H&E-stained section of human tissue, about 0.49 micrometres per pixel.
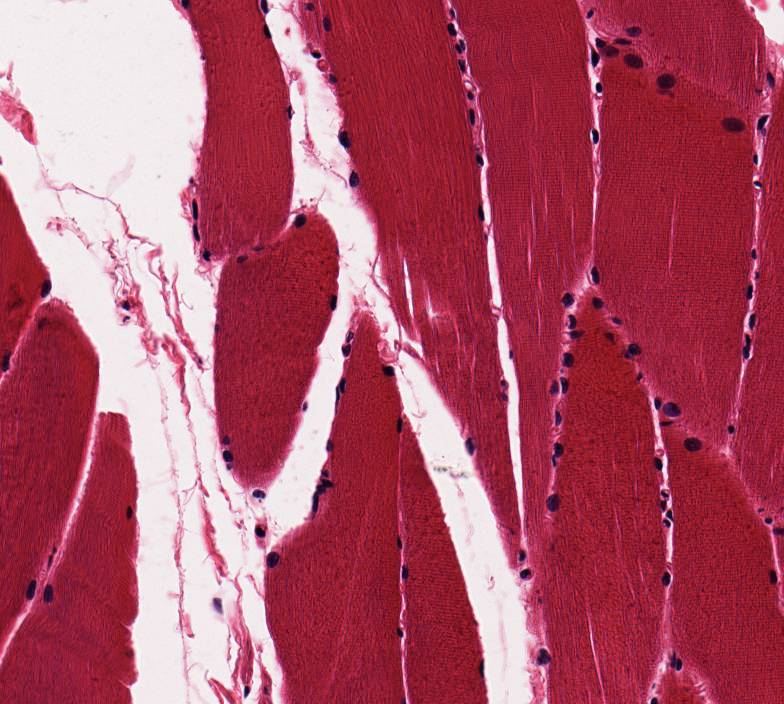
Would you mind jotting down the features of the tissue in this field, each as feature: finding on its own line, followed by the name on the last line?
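Arrangement: long, deep pink fibres running mainly top to bottom, slanting slightly
Striations: fine, transverse, crossing the fibre cytoplasm
Nuclei: dark, oval to flattened, at the fibre edges, not central
Cytoplasm: evenly eosinophilic, no vacuoles
Name: skeletal muscle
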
